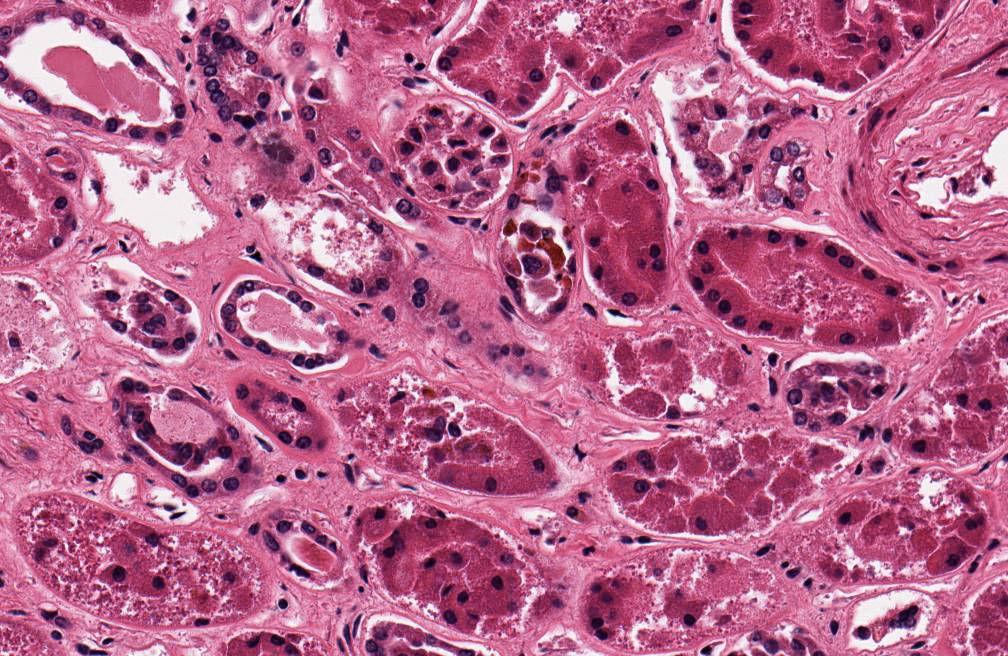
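Renal cortex, haematoxylin and eosin. Larger tubules: most are lined by cells with abundant granular eosinophilic cytoplasm and small, round, darkly stained nuclei. Smaller tubules: several, with lower lining cells and open lumens, mainly in the left half. Stroma: pink fibrous collagen with scattered spindle-shaped nuclei.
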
